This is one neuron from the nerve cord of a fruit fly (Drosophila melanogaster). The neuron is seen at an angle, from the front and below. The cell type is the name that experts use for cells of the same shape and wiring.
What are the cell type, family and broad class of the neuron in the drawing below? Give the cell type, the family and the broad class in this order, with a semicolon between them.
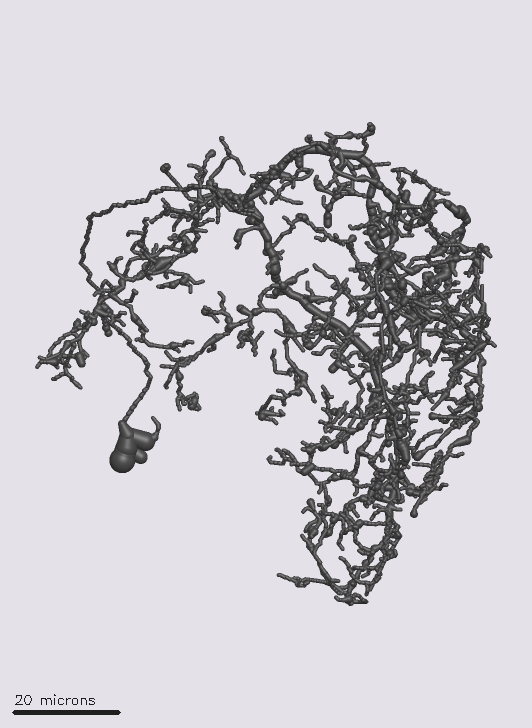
IN03B031; hemilineage 03B; nerve-cord intrinsic neuron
